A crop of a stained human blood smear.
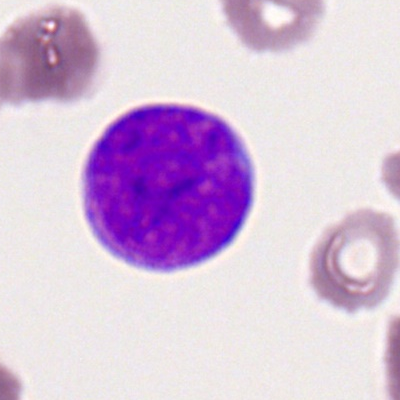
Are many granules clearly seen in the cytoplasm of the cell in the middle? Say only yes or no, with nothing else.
No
